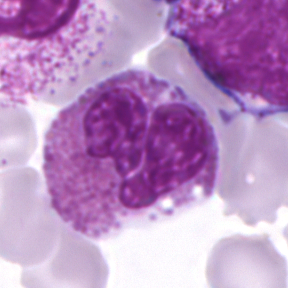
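Eosinophil; central nucleated cell. Outline roughly round. Chromatin patchy: darker purple clumps, paler streaks. Cytoplasm pale pinkish-lilac, a wide rim broadest on the left side of the nucleus.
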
